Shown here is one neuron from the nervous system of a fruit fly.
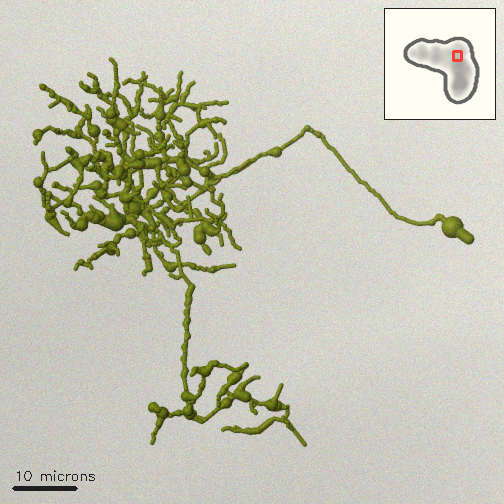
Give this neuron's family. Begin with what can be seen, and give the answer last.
Its cell body lies on the right of the picture. From left to right in the picture it spans about 70 microns. The picture shows dozens of branch ends. Its broad class is optic-lobe intrinsic neuron. Its family is Tlp.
